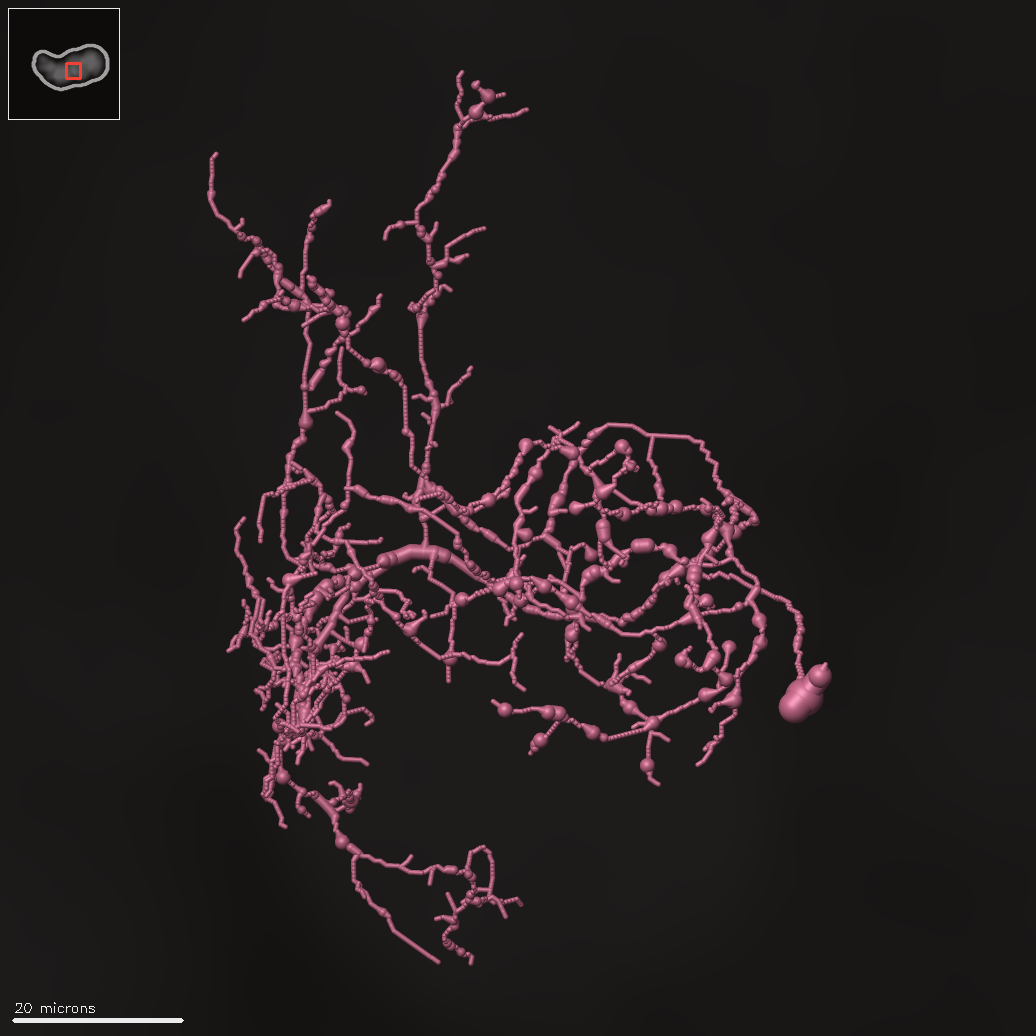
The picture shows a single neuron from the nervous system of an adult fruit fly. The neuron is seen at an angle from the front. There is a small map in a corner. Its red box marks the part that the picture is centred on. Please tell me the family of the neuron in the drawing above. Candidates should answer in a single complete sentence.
The neuron is categorized as belonging to family hemilineage LALa1_anterior.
